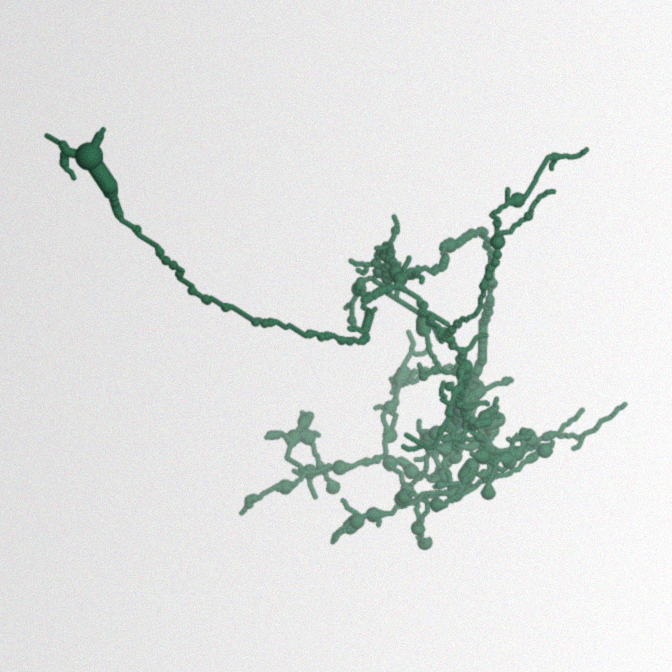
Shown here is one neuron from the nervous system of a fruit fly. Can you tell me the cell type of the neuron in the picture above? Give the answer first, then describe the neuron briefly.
The cell type is SMP219. This is a central-brain intrinsic neuron. Its cell body lies at the upper left of the picture. Dozens of branch ends can be seen.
